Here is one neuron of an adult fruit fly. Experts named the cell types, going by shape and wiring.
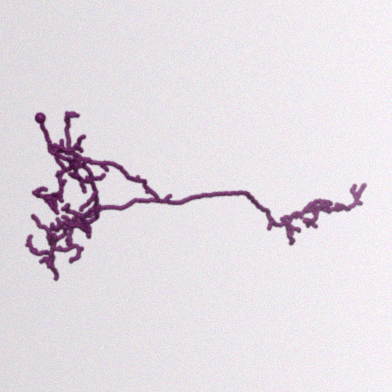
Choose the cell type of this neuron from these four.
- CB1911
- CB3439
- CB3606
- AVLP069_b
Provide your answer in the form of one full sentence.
This neuron represents the cell type AVLP069_b.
